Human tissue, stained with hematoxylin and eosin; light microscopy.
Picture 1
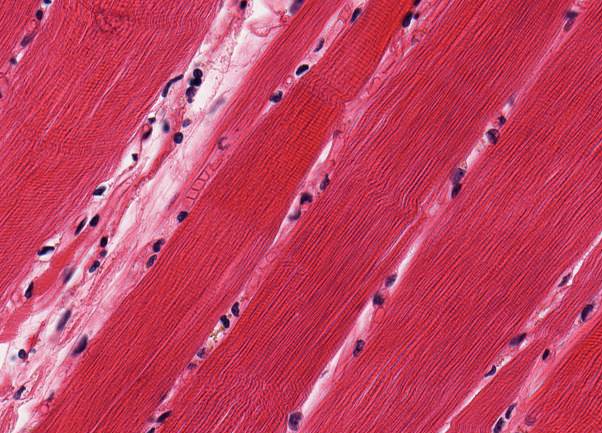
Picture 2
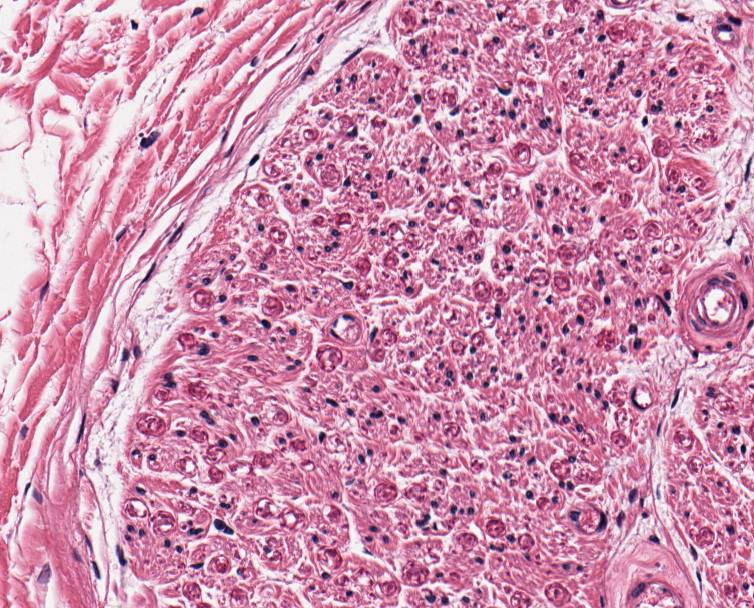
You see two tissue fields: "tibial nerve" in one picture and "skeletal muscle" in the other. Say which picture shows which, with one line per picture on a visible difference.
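Picture 1 – skeletal muscle. Long parallel fibres run diagonally from lower left to upper right across the whole field.
Picture 2 – tibial nerve. Most fibres in the bundle are cut across, appearing as small round profiles with a pink central dot inside a pale ring.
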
